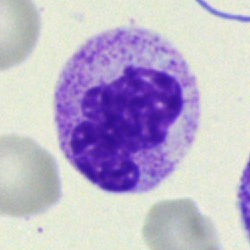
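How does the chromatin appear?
It is dense and dark purple.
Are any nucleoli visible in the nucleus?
No nucleoli are visible.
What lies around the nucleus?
A moderate rim of pale lilac cytoplasm, in which no vacuoles are seen.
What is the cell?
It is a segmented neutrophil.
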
